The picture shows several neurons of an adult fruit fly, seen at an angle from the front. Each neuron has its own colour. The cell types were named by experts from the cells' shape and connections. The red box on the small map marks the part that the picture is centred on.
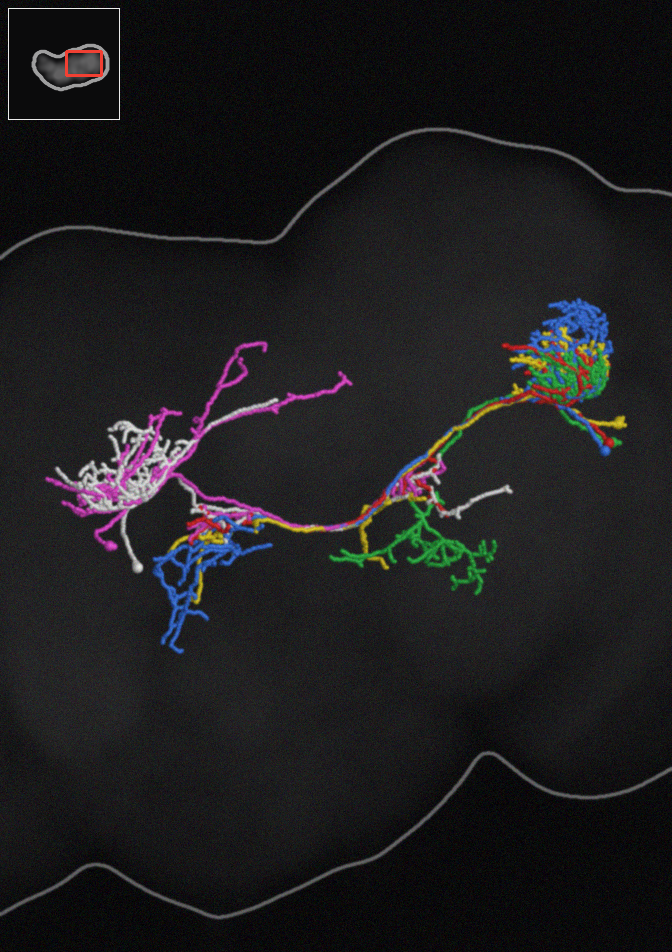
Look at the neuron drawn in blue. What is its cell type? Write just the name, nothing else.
AOTU001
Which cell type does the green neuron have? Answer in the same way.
AOTU006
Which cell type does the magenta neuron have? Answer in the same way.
AOTU004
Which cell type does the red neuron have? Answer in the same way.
CB0361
